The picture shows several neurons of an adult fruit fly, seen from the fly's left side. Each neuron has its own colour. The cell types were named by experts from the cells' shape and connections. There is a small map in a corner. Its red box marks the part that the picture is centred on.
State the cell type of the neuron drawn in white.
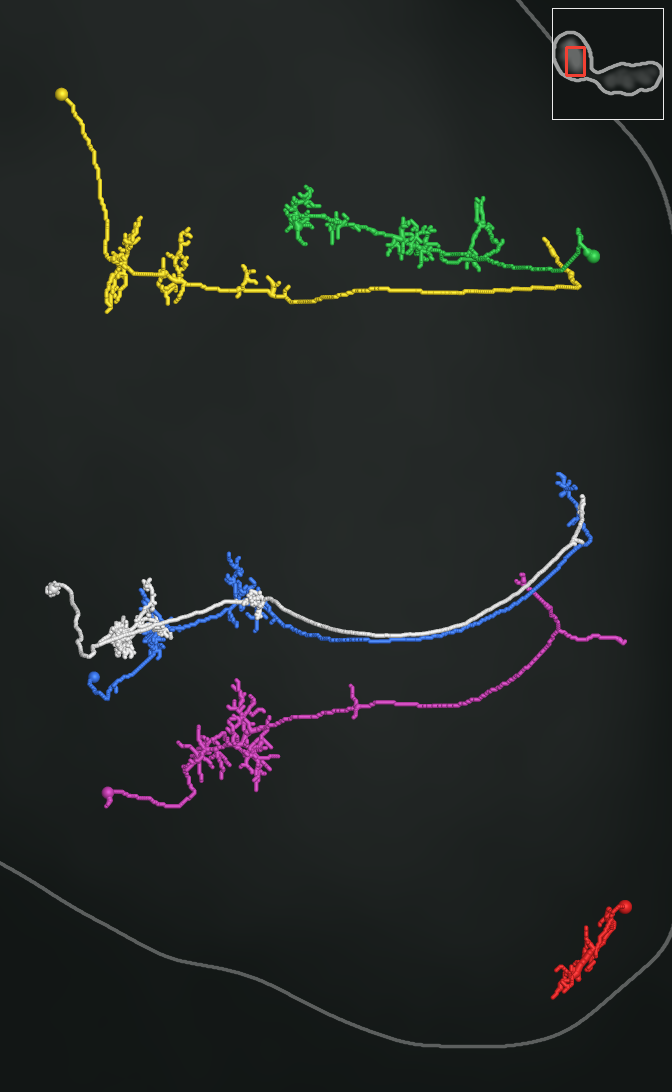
Tm2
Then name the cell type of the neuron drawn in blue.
TmY18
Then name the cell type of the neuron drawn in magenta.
TmY3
